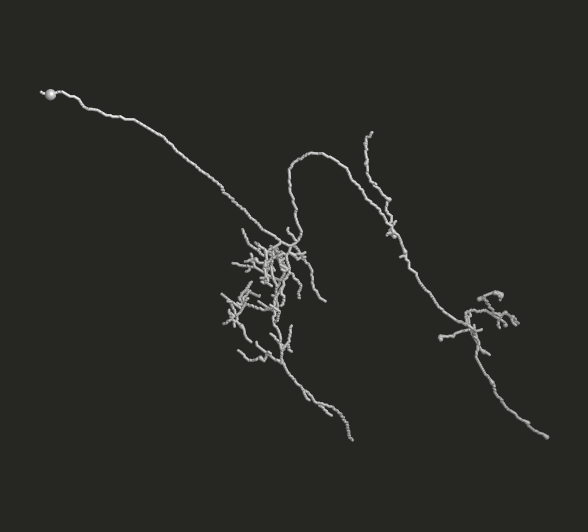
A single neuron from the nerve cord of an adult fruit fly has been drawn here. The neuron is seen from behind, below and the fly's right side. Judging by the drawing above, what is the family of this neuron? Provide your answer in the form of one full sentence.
The neuron is listed under family hemilineage 06A.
